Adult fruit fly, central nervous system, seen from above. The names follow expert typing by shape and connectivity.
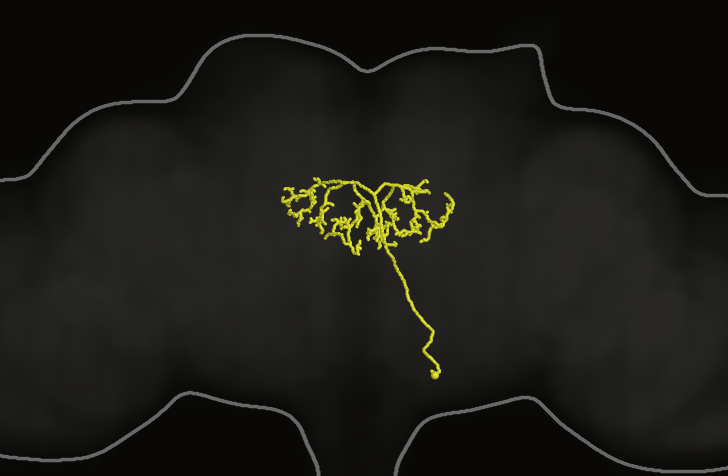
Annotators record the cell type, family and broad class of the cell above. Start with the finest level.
FB6J; hemilineage DM6_dorso_medial; central-brain intrinsic neuron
